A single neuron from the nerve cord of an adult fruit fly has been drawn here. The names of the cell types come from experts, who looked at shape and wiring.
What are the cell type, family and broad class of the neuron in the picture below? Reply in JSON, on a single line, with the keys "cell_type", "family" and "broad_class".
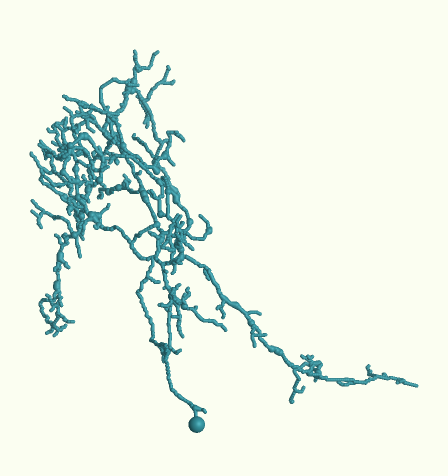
{"cell_type": "IN16B090", "family": "hemilineage 16B", "broad_class": "nerve-cord intrinsic neuron"}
